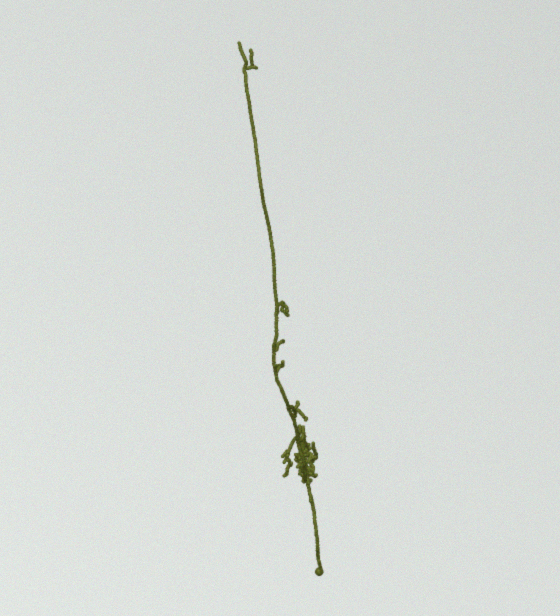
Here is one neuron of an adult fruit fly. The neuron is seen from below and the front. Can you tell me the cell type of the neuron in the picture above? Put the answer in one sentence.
The cell type is IN05B070.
